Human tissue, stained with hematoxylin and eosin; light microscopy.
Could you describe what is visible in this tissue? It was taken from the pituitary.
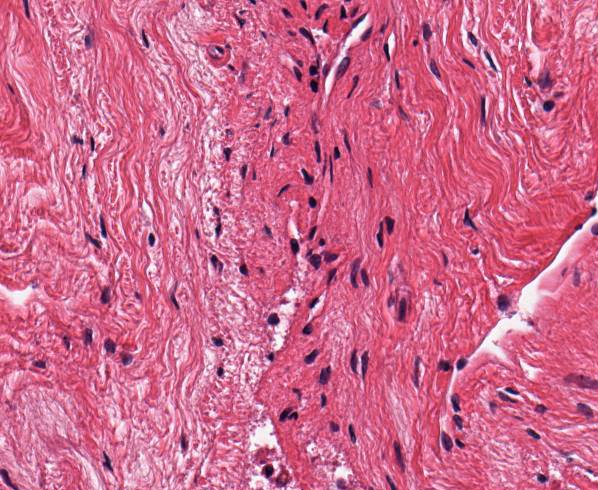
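The fibres are densely packed and take a deep pink stain. Small, dark, elongated nuclei lie parallel to the fibres. These nuclei are sparse, with much fibrous matrix separating them. No fat cells are present in the field.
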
